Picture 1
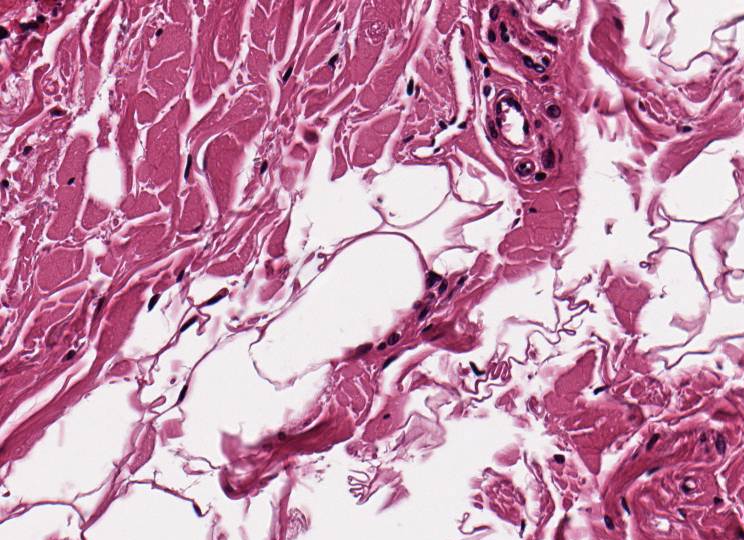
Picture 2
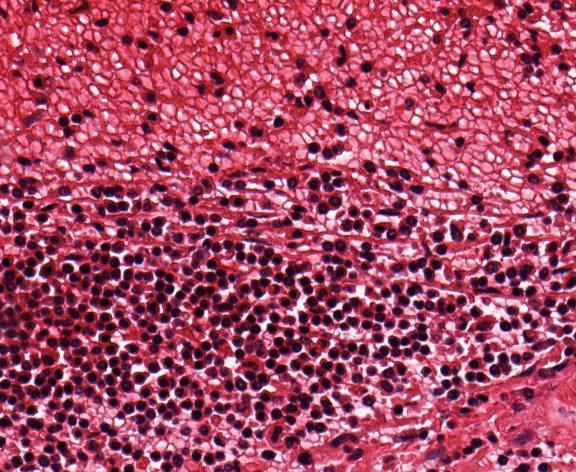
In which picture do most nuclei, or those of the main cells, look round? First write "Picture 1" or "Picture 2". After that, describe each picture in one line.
Picture 2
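Picture 1: The nuclei among the fibres are sparse, dark and elongated.
Picture 2: The lower zone is packed with small, round, dark nuclei that have only scant surrounding cytoplasm.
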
